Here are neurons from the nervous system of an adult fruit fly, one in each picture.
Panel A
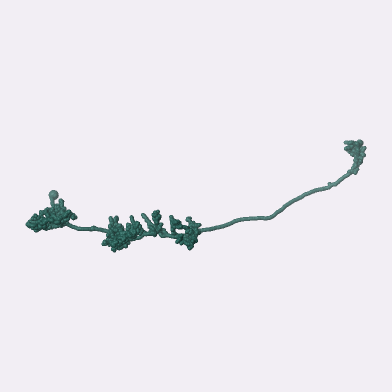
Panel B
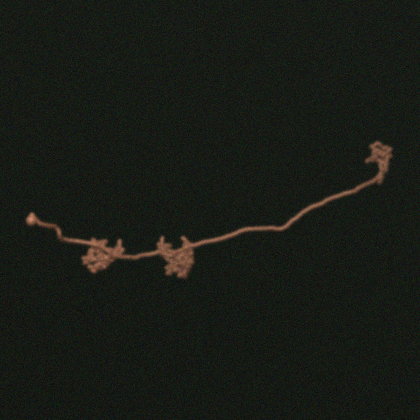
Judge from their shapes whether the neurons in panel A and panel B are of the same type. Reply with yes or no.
yes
